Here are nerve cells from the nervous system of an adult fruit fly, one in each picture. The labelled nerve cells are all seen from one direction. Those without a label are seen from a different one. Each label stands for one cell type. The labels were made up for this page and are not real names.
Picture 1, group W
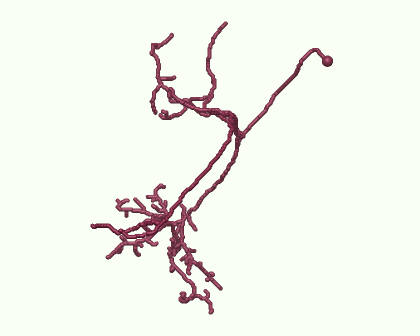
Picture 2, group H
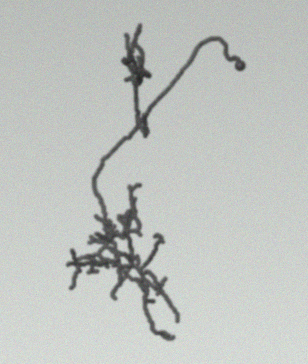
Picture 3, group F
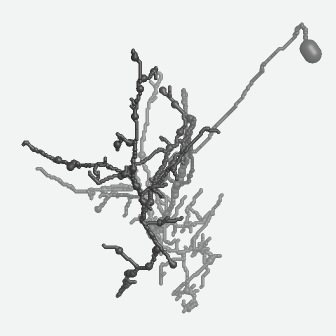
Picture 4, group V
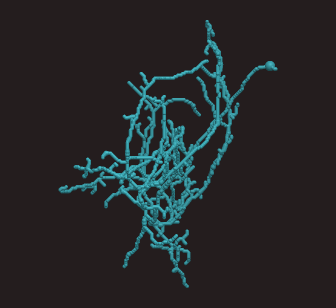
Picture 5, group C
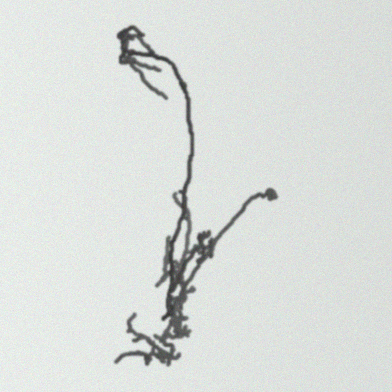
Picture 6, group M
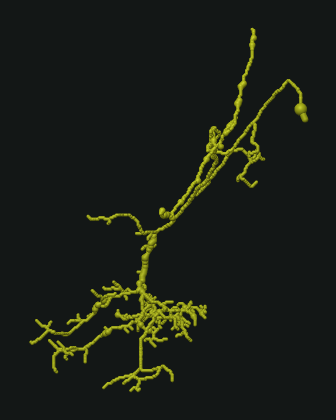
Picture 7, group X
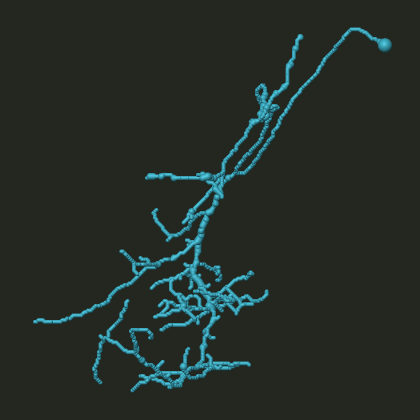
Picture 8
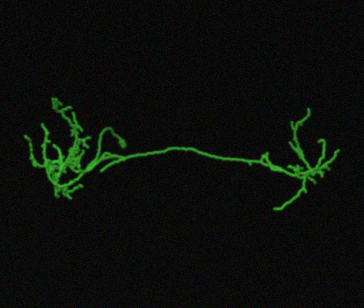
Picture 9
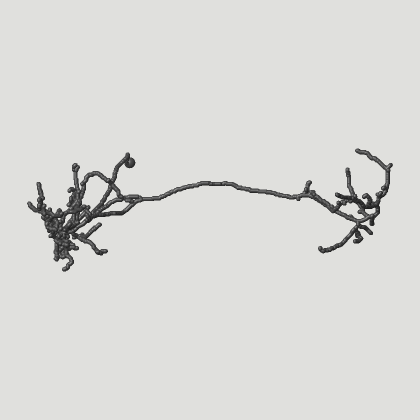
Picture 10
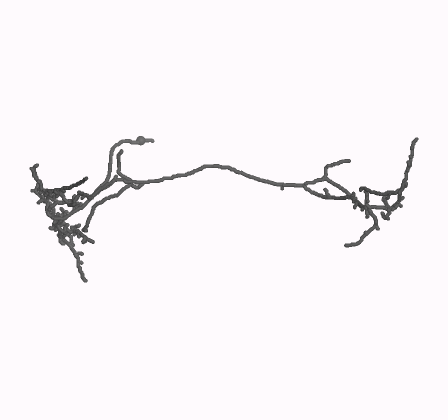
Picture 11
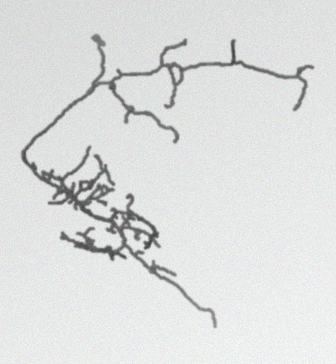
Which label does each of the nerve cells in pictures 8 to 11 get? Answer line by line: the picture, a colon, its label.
8: group V
9: group F
10: group F
11: group H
